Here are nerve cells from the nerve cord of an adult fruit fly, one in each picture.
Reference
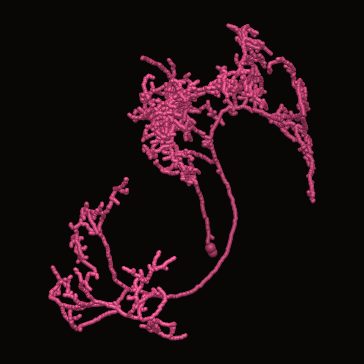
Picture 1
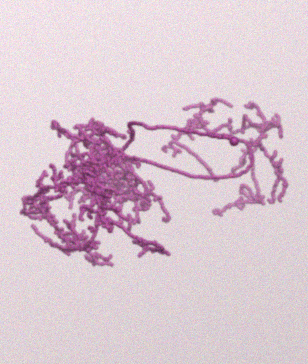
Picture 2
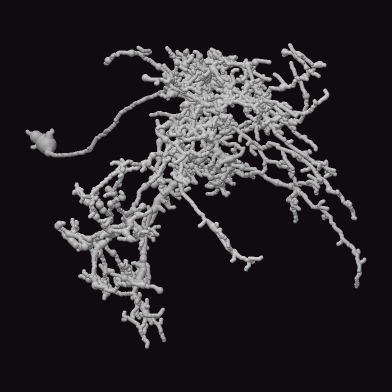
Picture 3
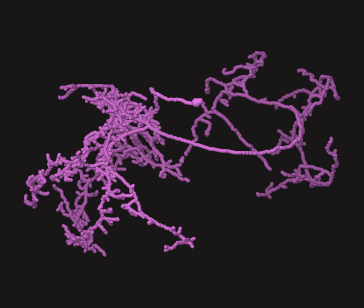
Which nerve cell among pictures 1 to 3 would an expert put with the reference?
3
